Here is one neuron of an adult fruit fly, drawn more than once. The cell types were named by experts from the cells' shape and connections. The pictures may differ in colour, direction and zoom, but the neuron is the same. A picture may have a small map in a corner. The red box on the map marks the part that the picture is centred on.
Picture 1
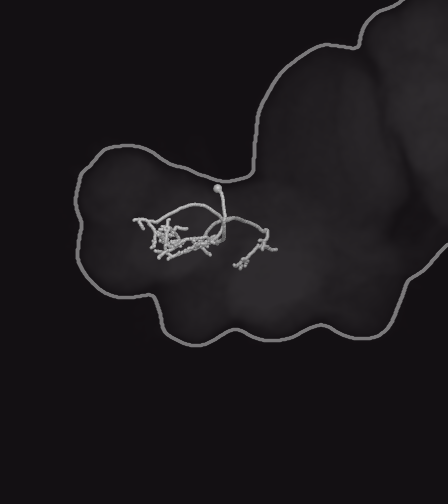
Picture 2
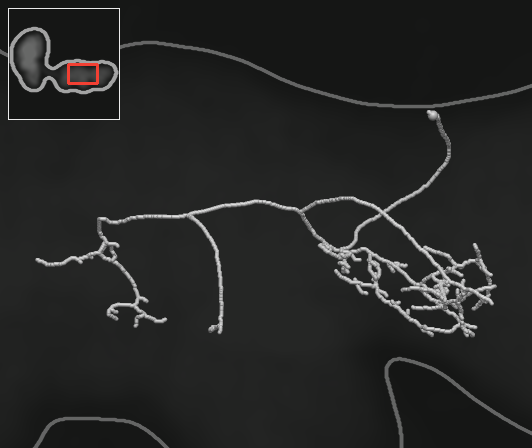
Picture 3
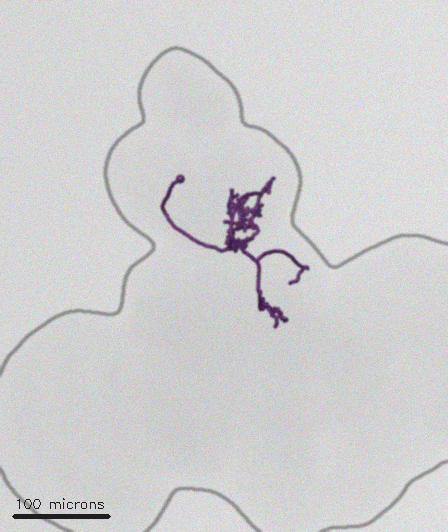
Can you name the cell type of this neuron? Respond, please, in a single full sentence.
For this neuron, the cell type is IN18B051.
